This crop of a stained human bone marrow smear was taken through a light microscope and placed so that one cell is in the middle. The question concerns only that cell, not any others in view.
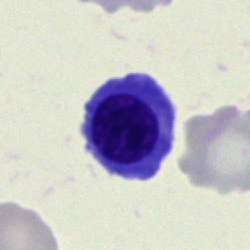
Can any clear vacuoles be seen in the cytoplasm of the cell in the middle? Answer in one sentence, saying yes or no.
No, within its cytoplasm, no vacuoles are present.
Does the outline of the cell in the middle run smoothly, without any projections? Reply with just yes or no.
No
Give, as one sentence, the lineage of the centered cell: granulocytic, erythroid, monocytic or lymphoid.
Under the erythroid lineage falls the cell in the middle of the crop.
